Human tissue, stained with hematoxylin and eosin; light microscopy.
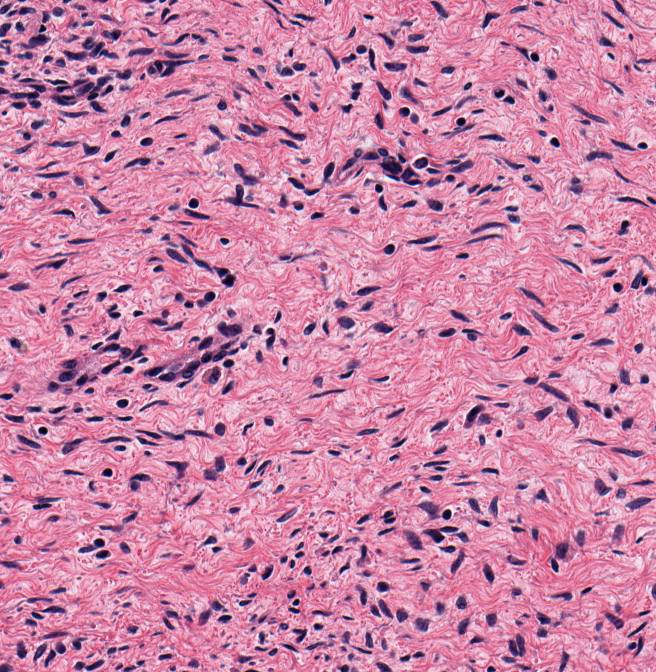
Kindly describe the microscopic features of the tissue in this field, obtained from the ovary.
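First, the overall pattern: spindle cells scattered through collagenous stroma across the whole field, with no organised units such as glands or lobules. Second, the nuclei: most are dark, slender and elongated, and many are wavy or bent. Third, the cytoplasm: scant and ill-defined, blending into the surrounding collagen. Finally, distribution: nuclei crowd into small dark clusters at the upper left and left middle, more than elsewhere.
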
